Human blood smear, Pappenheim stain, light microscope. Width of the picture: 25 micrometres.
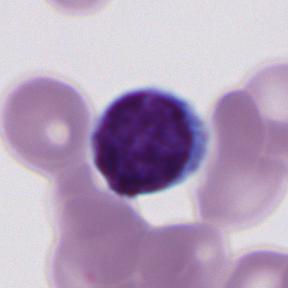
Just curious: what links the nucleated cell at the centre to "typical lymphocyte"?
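Size comes first: the cell is about 10 micrometres across.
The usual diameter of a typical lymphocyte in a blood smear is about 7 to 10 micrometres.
The cell therefore sits at the top of that range. Next comes the share taken by the nucleus, which is about 9 micrometres across and fills about 80% of the cell's area.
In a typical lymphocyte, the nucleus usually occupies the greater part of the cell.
That item fits too. The remaining items are recorded as seen: the cell outline is round and smooth, the nucleus is round without any indentation, no nucleoli are visible, and the cytoplasmic rim is widest on the right side.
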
